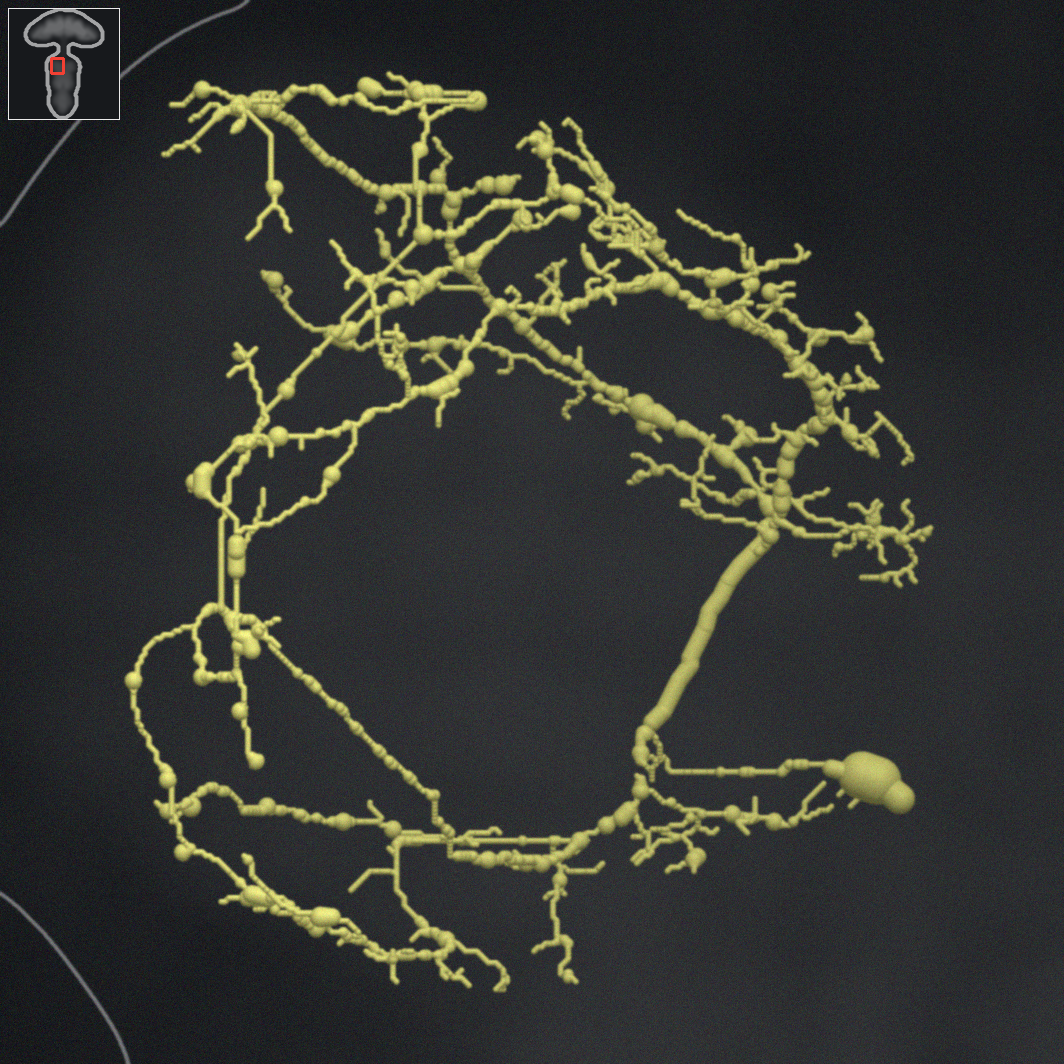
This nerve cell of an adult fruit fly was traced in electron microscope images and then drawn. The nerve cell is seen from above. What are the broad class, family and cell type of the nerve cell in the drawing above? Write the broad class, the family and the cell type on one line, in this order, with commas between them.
nerve-cord intrinsic neuron, hemilineage 04B, IN04B053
